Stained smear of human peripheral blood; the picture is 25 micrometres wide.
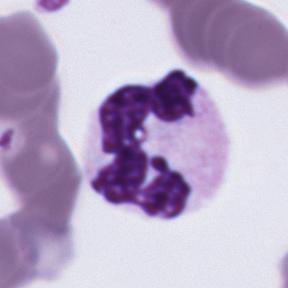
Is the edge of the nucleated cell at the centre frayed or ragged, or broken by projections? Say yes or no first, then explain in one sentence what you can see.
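No. The cell outline is roughly round and smooth.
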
